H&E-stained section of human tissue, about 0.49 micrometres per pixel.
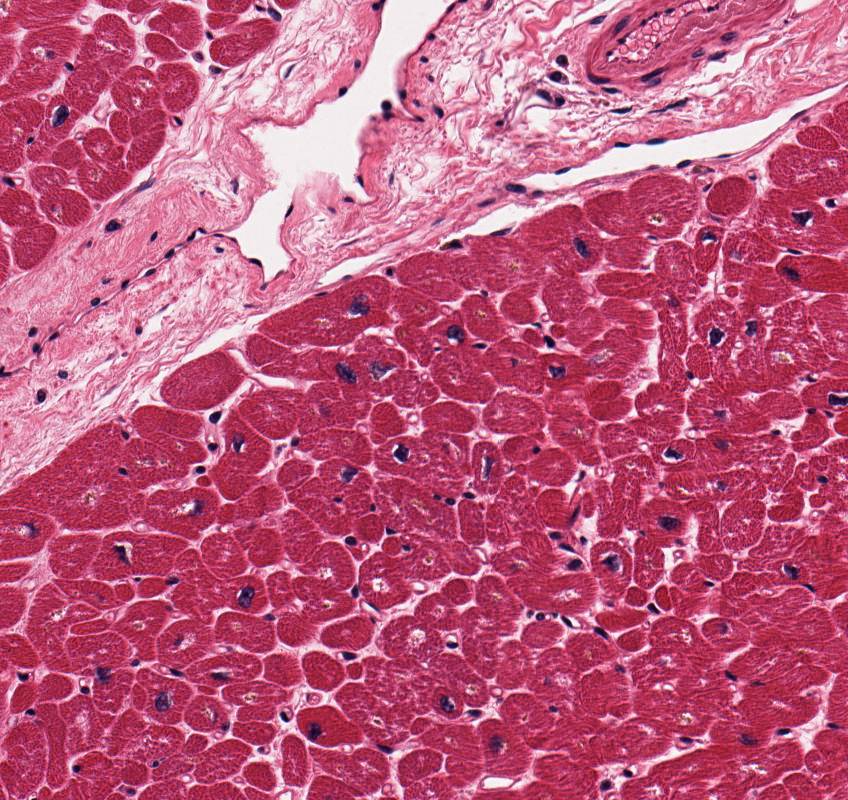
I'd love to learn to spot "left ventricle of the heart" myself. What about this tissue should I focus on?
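This is the left ventricle of the heart, so let's go through what the picture gives you. The muscle fibre nuclei sit in the centre of the fibres. In many fibres there is a pale zone around the nucleus holding fine yellow-brown granules. Several of the fibre nuclei are large and dark next to the small nuclei lying between the fibres. Those in-between nuclei are small, dark and elongated, and they lie in the narrow pale spaces separating the fibres.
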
